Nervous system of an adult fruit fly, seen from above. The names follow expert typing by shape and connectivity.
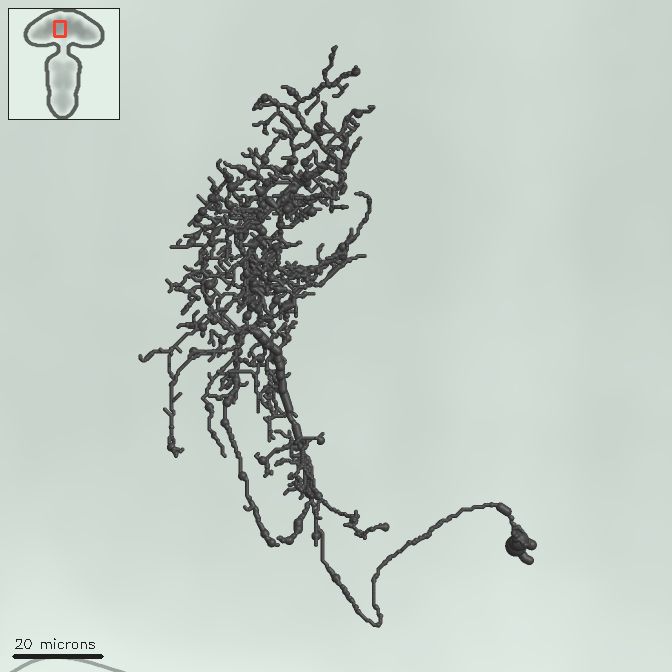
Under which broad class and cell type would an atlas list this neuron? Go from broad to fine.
central-brain intrinsic neuron; GNG190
